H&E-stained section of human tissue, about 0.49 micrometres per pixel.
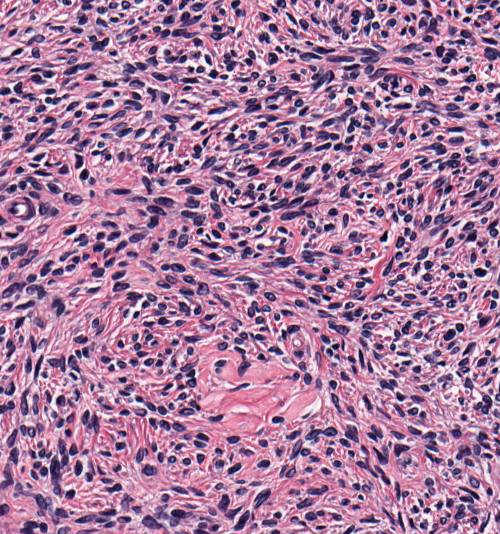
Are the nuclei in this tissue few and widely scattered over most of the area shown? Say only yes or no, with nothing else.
No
